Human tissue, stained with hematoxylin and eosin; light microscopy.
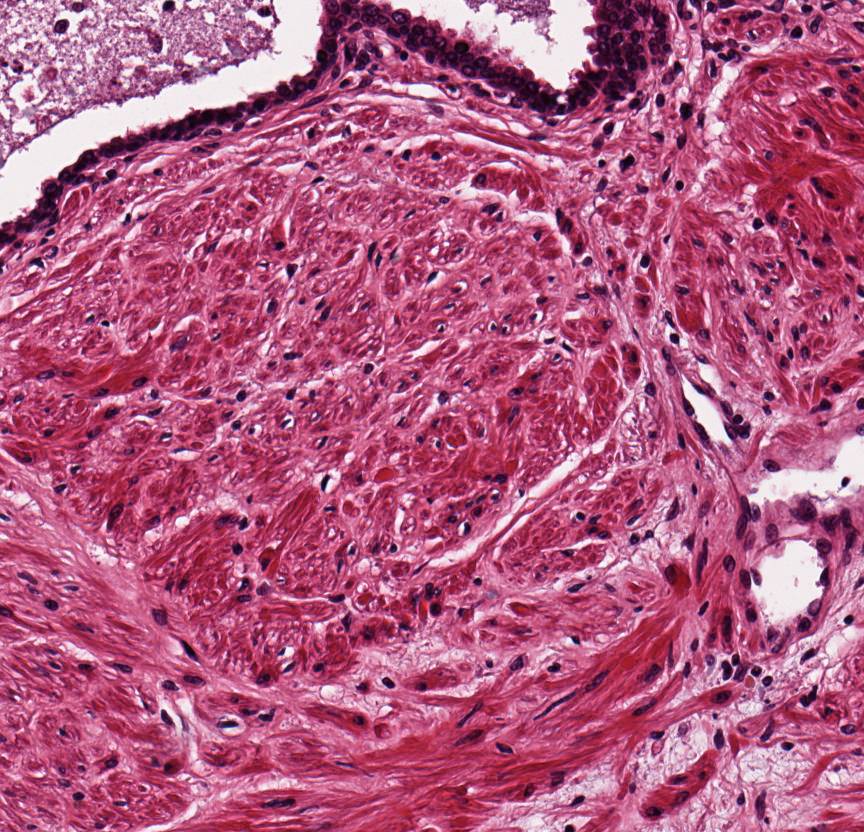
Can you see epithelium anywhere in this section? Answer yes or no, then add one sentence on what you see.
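Yes. Above the epithelium at the top left lies a lumen holding pale pink granular material.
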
